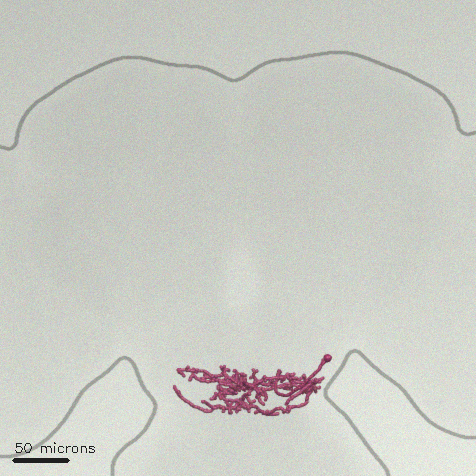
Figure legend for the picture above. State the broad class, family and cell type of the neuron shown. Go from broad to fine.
central-brain intrinsic neuron; hemilineage MD3; GNG355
